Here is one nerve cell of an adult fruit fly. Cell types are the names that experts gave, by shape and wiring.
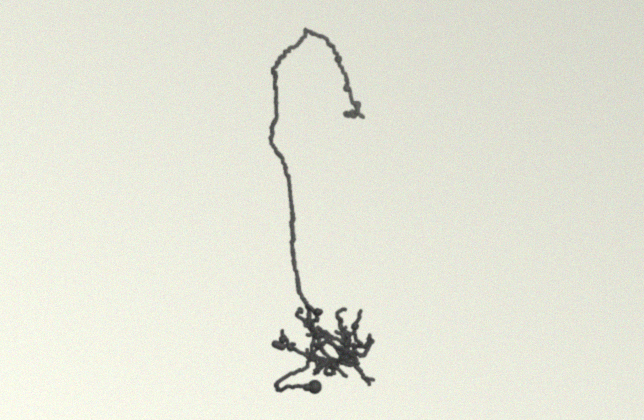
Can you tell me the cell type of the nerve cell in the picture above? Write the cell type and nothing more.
LoVP13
